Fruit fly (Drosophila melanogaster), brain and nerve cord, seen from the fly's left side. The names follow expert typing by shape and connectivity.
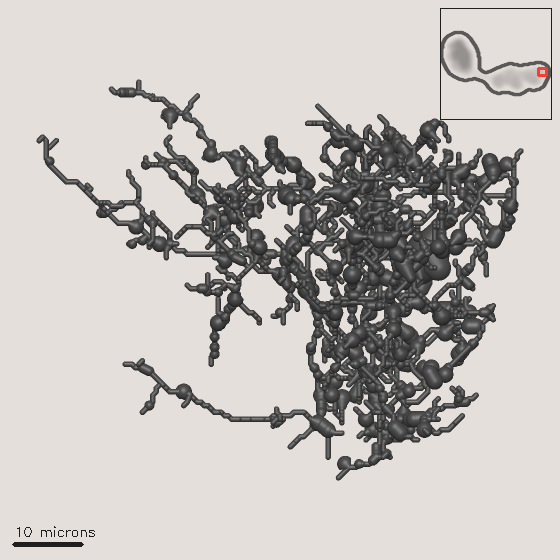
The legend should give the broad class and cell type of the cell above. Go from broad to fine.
nerve-cord intrinsic neuron; INXXX328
